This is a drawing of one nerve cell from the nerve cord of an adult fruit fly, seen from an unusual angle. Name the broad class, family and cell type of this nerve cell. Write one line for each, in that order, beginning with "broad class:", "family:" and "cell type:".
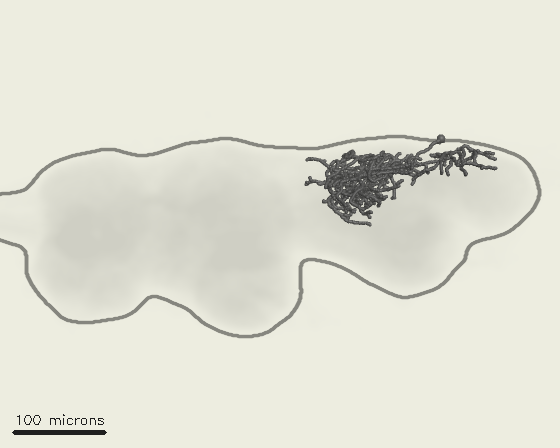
broad class: nerve-cord intrinsic neuron
family: hemilineage 12A
cell type: IN12A024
